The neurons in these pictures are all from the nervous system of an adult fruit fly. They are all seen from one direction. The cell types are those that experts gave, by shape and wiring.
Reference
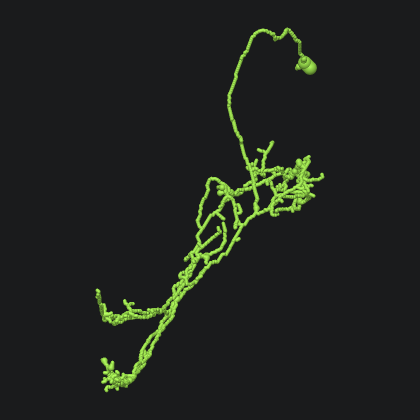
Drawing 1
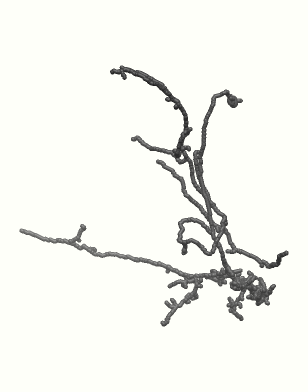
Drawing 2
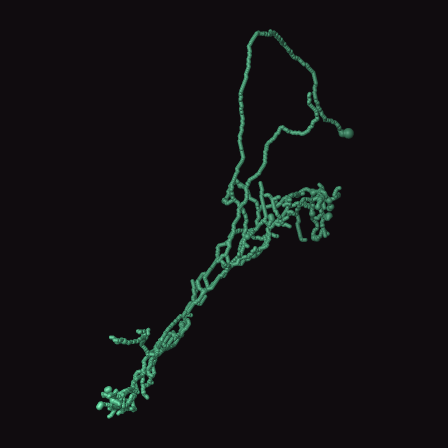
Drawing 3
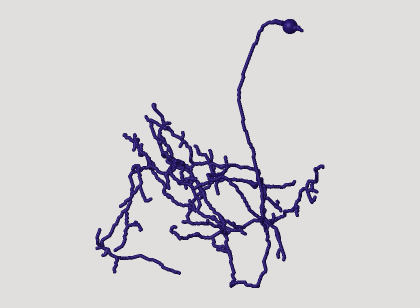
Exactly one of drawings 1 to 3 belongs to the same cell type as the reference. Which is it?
Drawing 2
